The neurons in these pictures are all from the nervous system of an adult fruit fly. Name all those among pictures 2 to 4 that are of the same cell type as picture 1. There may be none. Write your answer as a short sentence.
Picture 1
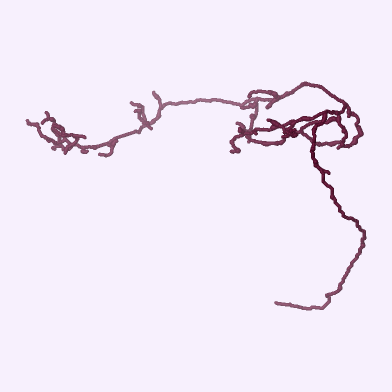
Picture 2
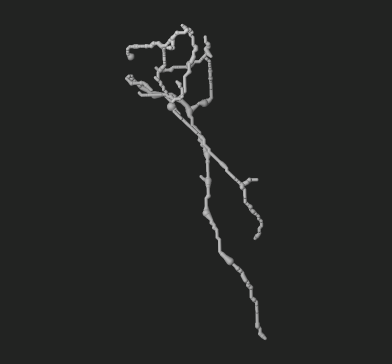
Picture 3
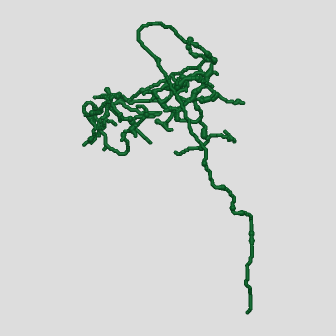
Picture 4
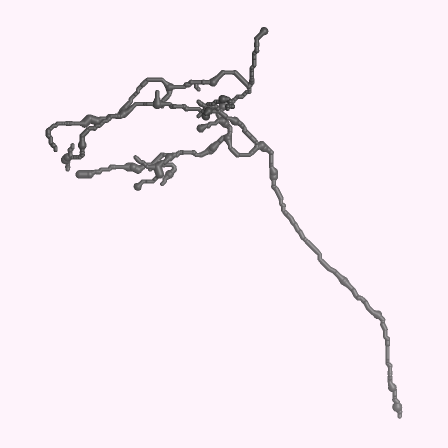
Picture 3 is of the same cell type.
